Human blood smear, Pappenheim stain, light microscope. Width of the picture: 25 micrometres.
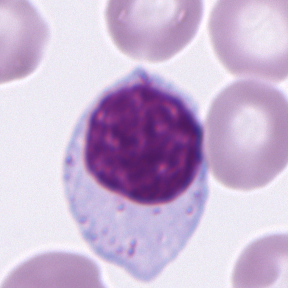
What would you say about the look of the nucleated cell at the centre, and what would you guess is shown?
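Pale blue cytoplasm is abundant in this cell, whose outline is irregular and tapers toward the bottom. The nucleus, round in outline and about 10 micrometres across, sits toward the top, with most of the cytoplasm below it. Its chromatin is dark purple and clumped into coarse patches. The cell is a large granular lymphocyte.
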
